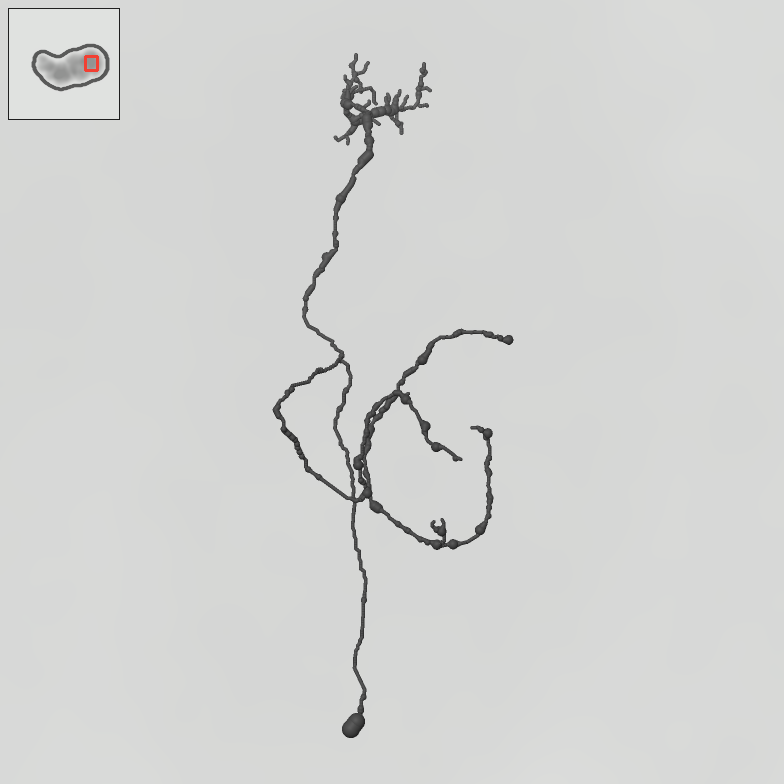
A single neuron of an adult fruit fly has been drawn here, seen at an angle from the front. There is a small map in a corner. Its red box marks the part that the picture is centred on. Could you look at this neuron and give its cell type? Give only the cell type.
LC12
